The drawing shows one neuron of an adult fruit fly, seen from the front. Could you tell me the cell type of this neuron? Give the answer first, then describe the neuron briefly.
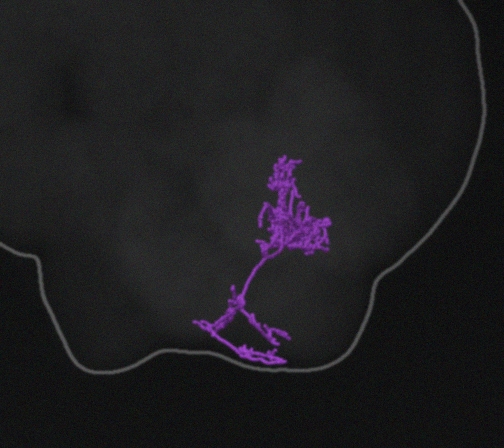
Its cell type is IN05B022. Its broad class is nerve-cord intrinsic neuron. As drawn here it is taller than it is wide.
